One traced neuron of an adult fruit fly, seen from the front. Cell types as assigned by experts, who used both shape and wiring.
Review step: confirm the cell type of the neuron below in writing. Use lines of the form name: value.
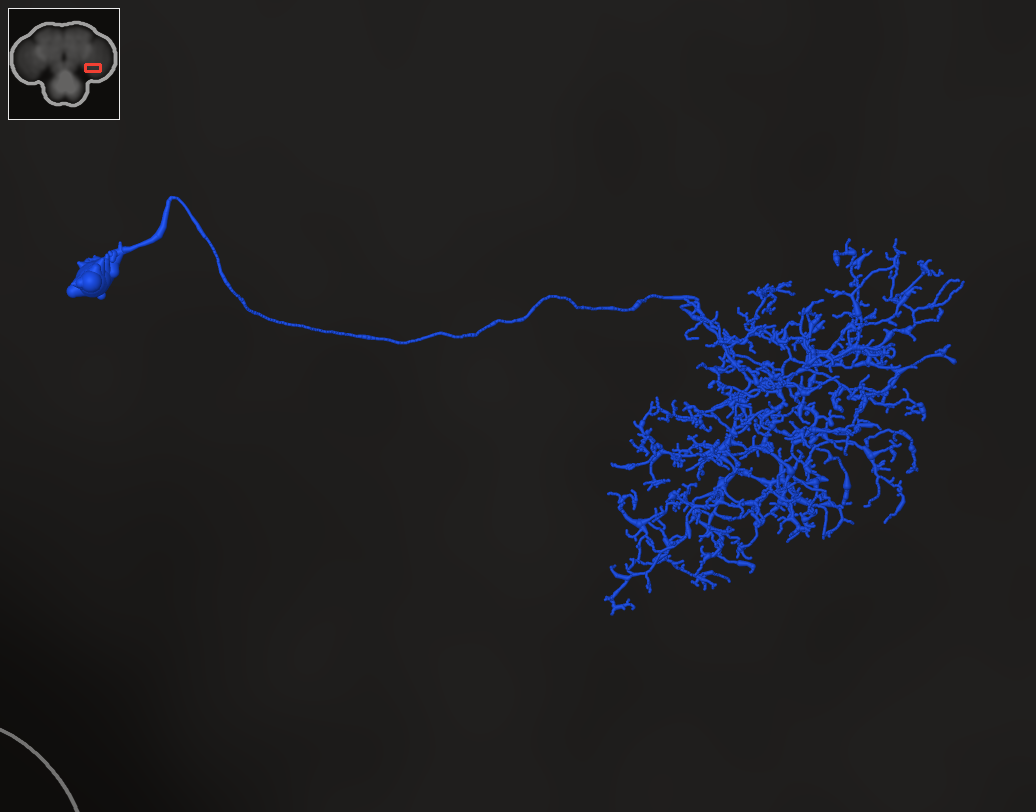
cell type: Pm5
